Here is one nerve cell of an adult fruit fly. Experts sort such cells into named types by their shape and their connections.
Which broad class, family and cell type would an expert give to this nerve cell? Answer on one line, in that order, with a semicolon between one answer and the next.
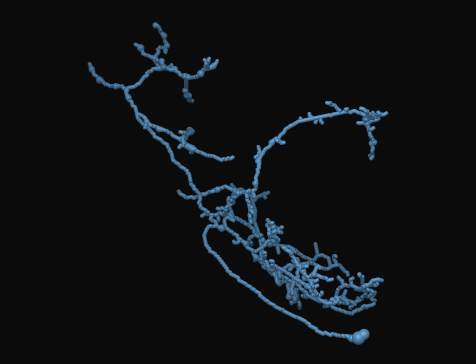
central-brain intrinsic neuron; hemilineage SLPp&v1_posterior; LHPV4g2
